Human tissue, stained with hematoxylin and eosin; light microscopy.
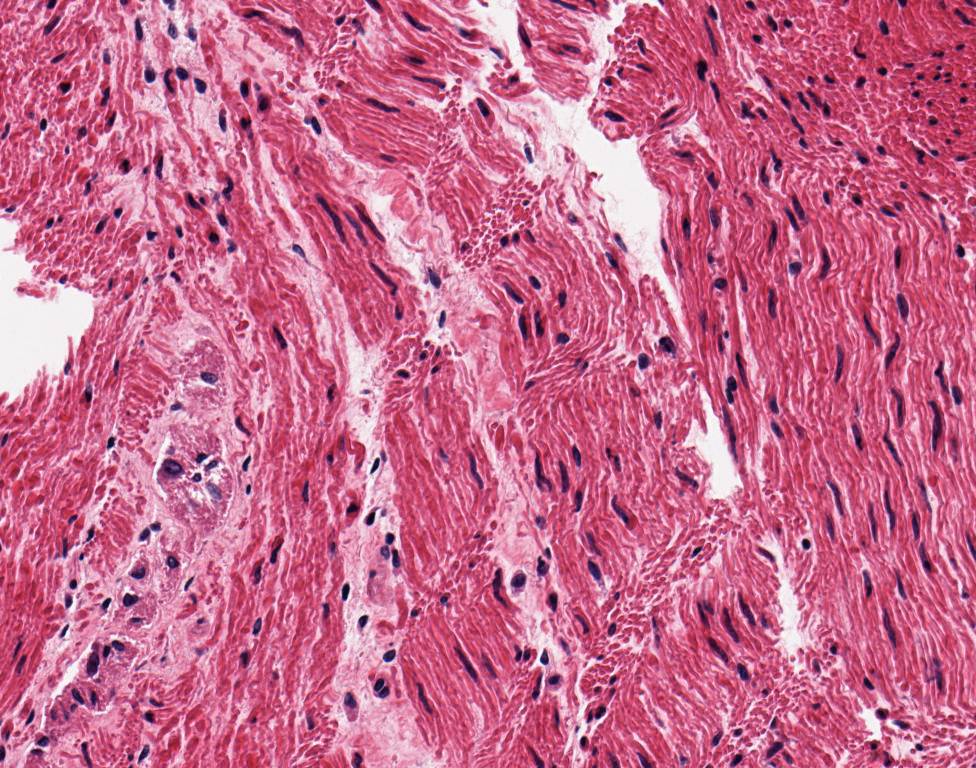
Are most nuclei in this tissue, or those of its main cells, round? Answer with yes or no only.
No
